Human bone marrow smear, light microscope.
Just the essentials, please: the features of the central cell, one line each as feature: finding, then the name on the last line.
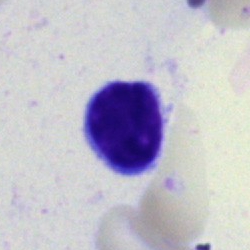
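Nucleus: fills almost the whole cell
Cytoplasm: barely visible, a very thin rim at most
Granules: none seen
Vacuoles: none seen either
Name: lymphocyte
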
